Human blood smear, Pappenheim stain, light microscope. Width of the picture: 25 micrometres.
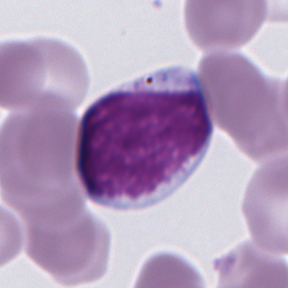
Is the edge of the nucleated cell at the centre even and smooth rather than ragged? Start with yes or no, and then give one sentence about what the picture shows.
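Yes. The cell outline is smooth and shows no surface projections.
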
